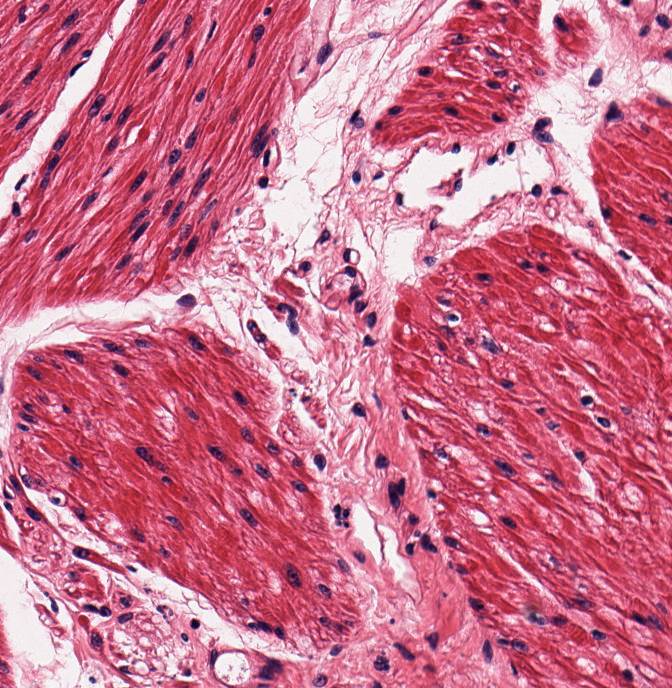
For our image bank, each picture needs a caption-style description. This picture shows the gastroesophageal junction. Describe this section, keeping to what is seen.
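Several large bundles of pink muscle fibres make up the field, separated by pale strands of loose connective tissue. The muscle cytoplasm stains a strong pink-red with eosin. Between the bundles, a band of loose, wispy, pale connective tissue with scattered small dark nuclei runs from the top centre to the bottom of the field. No surface in the field is lined by epithelium.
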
